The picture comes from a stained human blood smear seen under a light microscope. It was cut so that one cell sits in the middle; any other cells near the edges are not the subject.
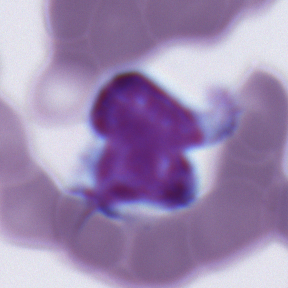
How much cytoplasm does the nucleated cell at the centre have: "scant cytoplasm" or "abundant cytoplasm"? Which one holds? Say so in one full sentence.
Its cytoplasm amounts to no more than a narrow rim.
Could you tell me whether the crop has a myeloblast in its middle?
no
